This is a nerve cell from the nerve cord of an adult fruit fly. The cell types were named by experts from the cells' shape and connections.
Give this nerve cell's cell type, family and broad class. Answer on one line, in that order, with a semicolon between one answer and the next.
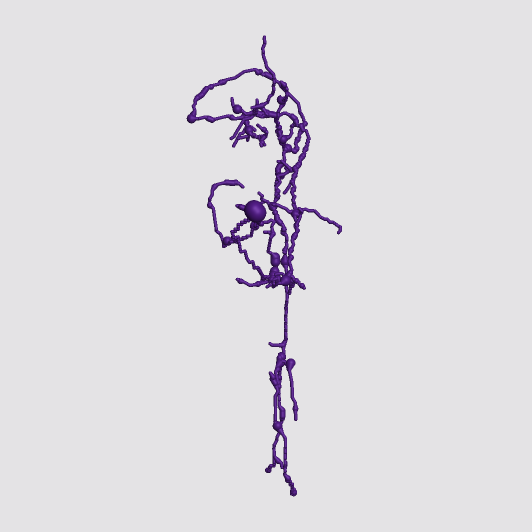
IN02A064; hemilineage 02A; nerve-cord intrinsic neuron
